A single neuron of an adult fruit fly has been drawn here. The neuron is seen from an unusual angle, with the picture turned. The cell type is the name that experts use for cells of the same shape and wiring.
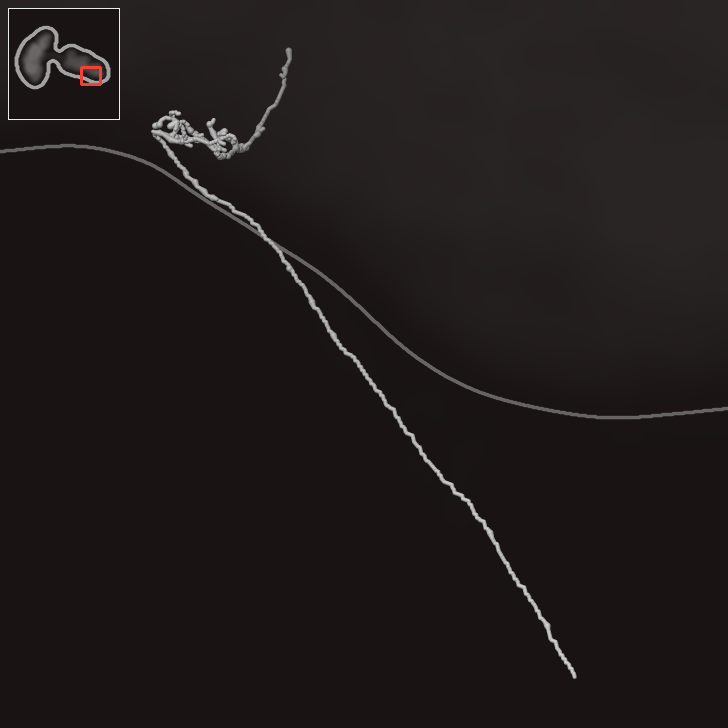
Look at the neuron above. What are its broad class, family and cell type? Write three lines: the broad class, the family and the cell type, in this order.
sensory neuron entering the nerve cord
class mechanosensory tactile
SNta03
